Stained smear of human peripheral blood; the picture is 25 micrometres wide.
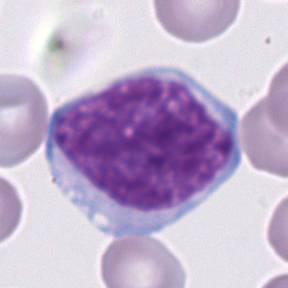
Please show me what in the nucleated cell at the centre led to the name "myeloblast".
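In keeping with a myeloblast, the nucleus, about 16 by 12 micrometres in a cell of about 17 by 14 micrometres, fills about 70% of the cell's area.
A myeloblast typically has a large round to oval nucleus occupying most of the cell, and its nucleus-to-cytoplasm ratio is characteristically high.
The cytoplasm forms a pale blue rim that is widest at the lower left.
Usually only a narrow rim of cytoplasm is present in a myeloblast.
The nucleus sits off-centre toward the upper right, and its chromatin is finely stippled, with small paler spots rather than coarse dark clumps.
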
